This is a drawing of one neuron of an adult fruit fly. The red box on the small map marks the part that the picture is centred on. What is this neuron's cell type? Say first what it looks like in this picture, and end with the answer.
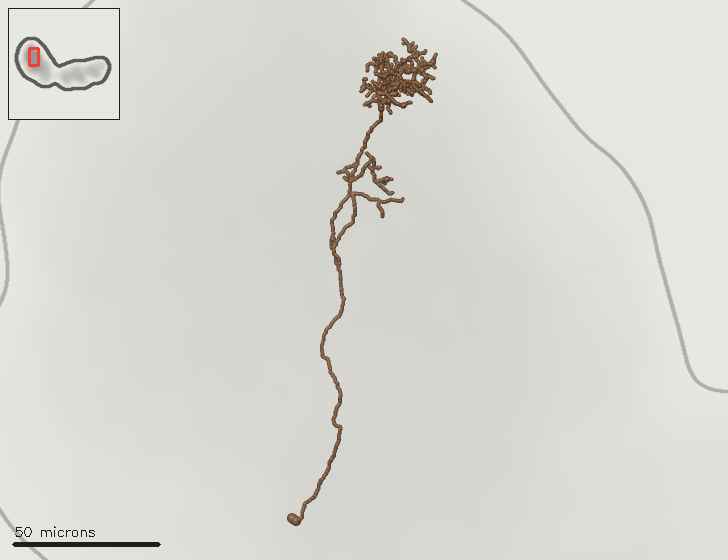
Its cell body lies at the bottom of the picture. By the scale bar it is about 170 microns tall in this view. The picture shows dozens of branch ends. This is an optic-lobe intrinsic neuron. The cell type is Li21.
